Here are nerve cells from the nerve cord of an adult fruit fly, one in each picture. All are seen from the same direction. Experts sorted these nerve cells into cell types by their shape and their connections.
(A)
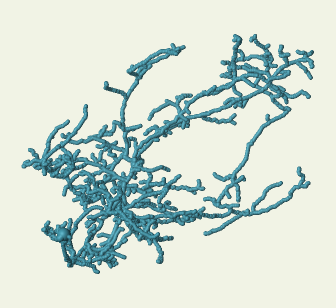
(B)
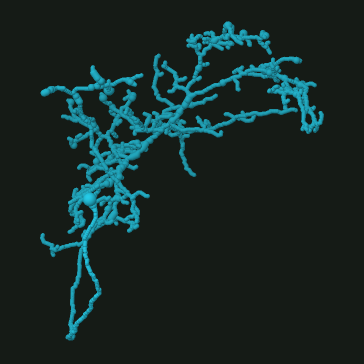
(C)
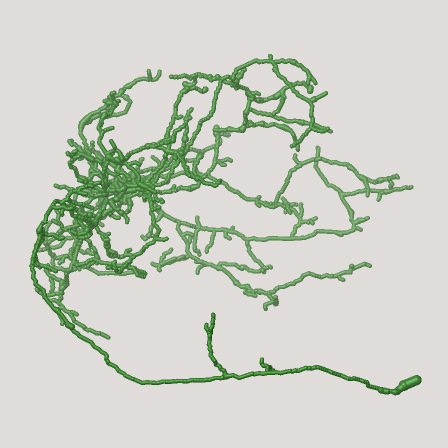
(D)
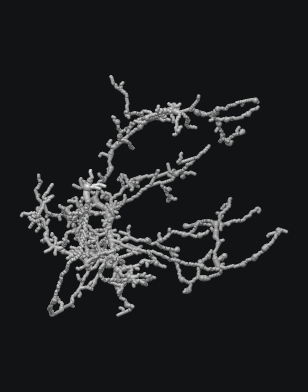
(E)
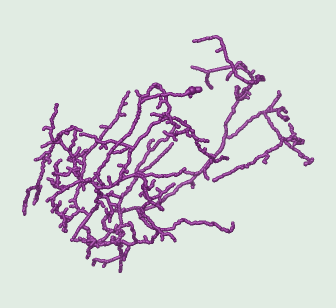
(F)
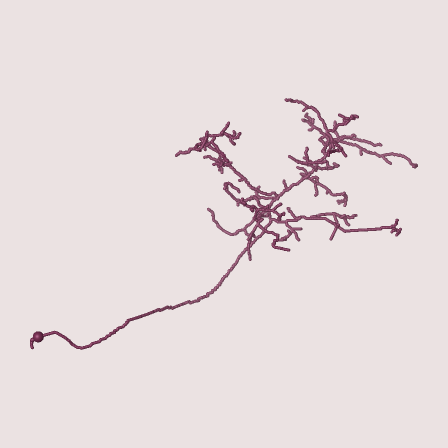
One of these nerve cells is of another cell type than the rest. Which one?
E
